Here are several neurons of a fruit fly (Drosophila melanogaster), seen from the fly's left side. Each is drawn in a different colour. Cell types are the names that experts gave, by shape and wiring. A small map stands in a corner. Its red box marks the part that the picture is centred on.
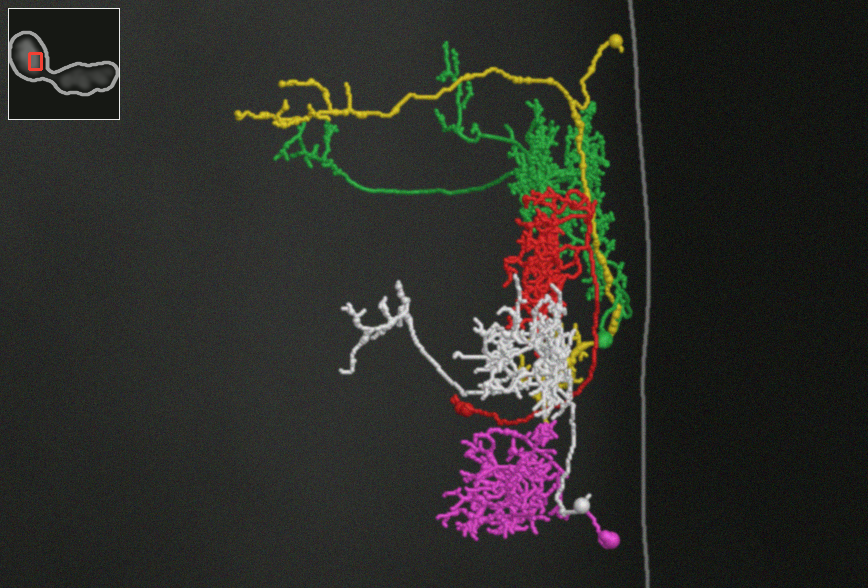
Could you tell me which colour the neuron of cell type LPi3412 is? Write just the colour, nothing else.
magenta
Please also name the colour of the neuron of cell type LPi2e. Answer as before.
red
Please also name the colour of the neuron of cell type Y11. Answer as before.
green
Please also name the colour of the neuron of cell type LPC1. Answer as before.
yellow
